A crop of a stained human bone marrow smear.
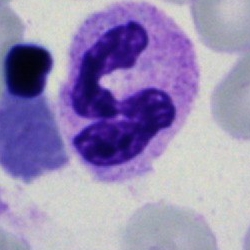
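Segmented neutrophil in a stained bone marrow smear. Its nucleus is a curved band bent into an S shape; the chromatin within it is dark purple and coarsely clumped; the cytoplasm is abundant and pale pinkish-lilac; and fine lilac granules are scattered throughout that cytoplasm.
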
